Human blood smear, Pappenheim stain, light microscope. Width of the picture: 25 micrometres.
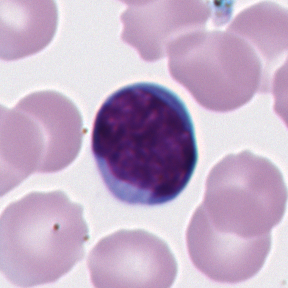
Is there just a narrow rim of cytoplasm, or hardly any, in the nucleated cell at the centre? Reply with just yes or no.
Yes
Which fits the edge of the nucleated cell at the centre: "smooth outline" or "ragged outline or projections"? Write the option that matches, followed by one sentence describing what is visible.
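Smooth outline. The cell outline is smooth and round to slightly oval.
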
